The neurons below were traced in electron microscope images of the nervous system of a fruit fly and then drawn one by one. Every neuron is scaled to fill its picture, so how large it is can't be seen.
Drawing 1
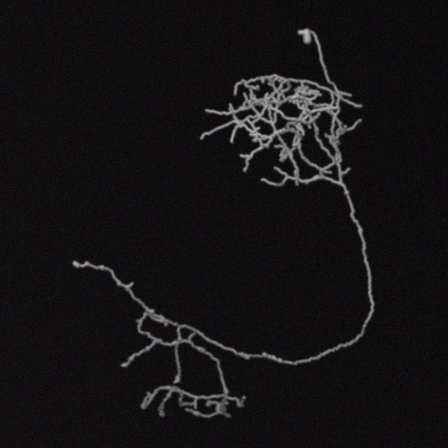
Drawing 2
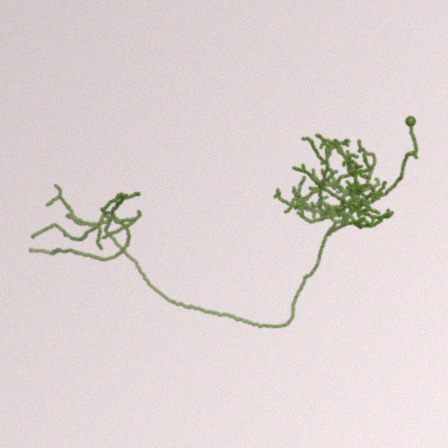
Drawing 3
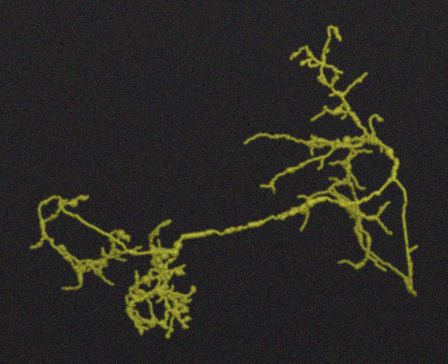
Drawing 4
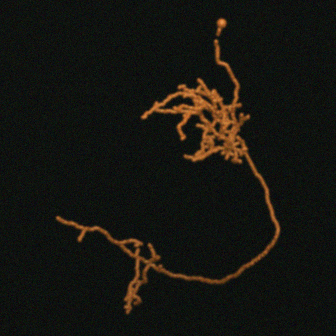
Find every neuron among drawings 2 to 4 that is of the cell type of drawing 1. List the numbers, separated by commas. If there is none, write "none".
2, 4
